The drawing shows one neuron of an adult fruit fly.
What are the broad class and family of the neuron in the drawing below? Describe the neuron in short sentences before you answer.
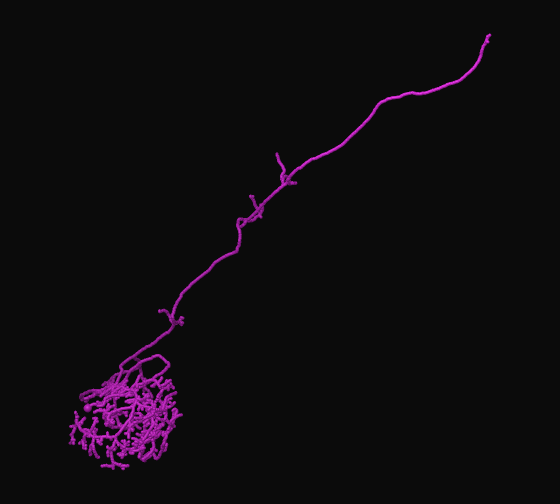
The cell body is at the lower left of the picture. In this view it is about as wide as it is tall. Its broad class is ascending neuron. The family is hemilineage 08B.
